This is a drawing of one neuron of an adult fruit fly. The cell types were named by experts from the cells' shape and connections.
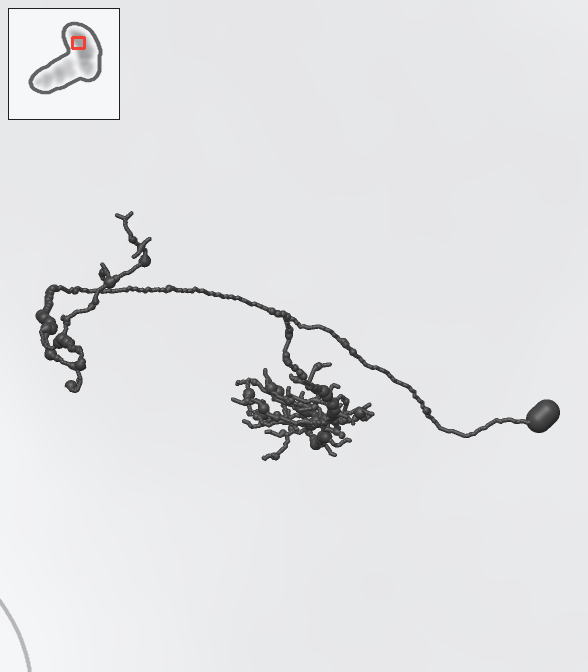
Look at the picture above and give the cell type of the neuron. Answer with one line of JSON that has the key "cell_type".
{"cell_type": "LC13"}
